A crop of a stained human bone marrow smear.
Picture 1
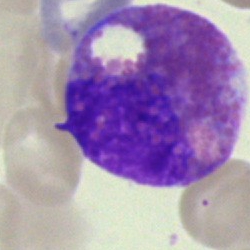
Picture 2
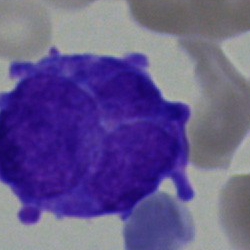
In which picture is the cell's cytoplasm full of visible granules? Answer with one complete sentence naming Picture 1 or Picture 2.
It is in picture 1 that the cytoplasm holds many visible granules.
